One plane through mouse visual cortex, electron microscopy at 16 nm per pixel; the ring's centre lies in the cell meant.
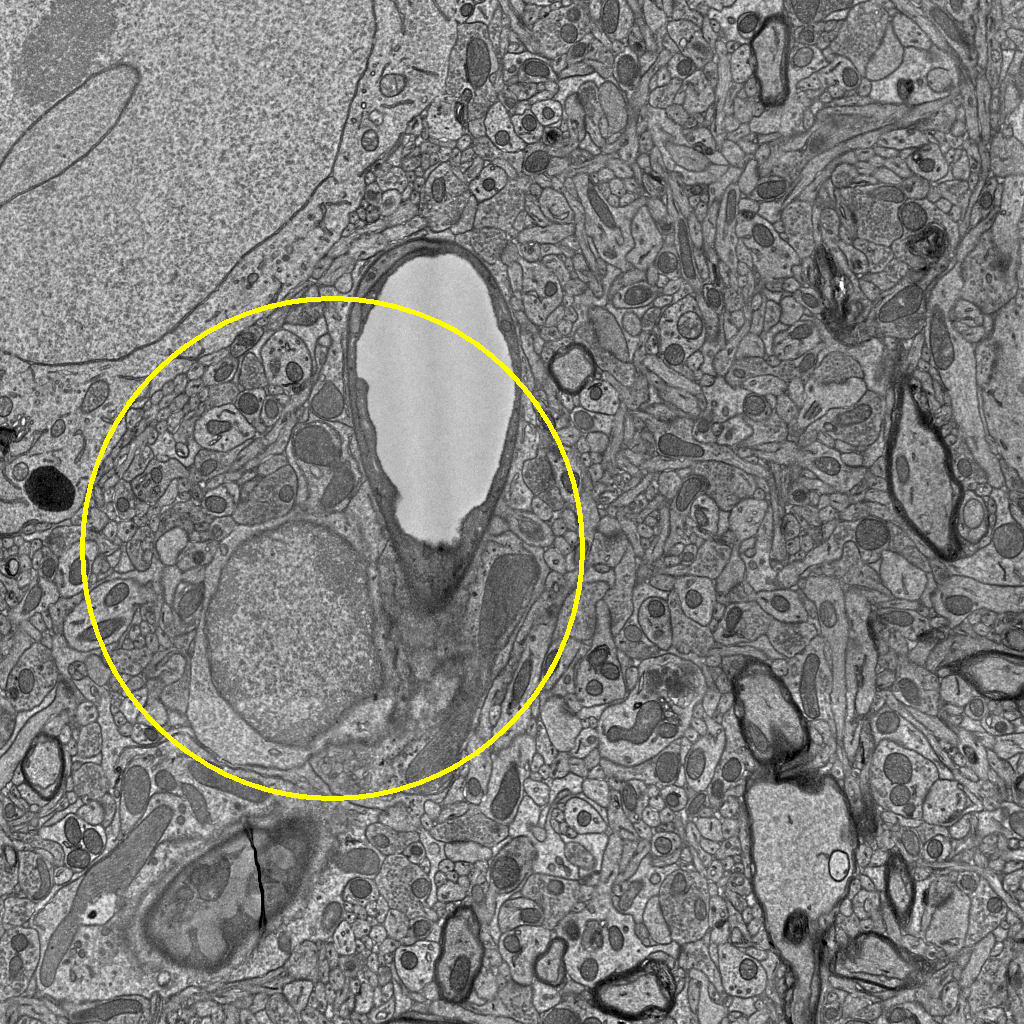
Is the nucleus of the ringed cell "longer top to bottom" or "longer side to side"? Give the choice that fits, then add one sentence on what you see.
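Longer top to bottom. The nucleus is oval and taller than it is wide.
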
